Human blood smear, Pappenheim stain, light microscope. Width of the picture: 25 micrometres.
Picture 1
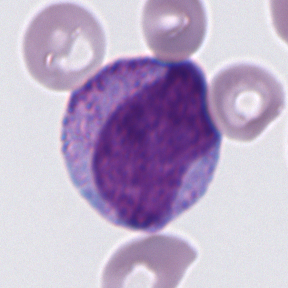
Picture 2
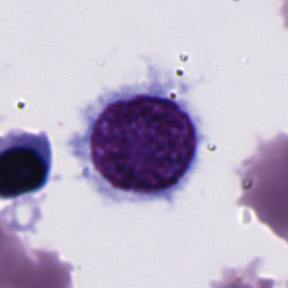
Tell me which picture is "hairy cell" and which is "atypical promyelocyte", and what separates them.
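Of the two, the atypical promyelocyte is shown in picture 1 and the hairy cell in picture 2. The atypical promyelocyte has a round, smooth outline and is about 15 micrometres across, whereas the hairy cell is roughly round, with a ragged, fuzzy edge. Fine hair-like projections fringe the hairy cell's cytoplasm, extending furthest on the upper and left sides. Granules also set them apart: fine pink-purple granules are scattered through the cytoplasm of the atypical promyelocyte, while no distinct granules are visible in the hairy cell.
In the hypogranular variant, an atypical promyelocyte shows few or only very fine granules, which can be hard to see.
The hairy cell's cytoplasm is a pale greyish blue.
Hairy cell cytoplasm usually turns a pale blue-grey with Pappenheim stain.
No vacuoles are seen in the atypical promyelocyte, and red cells touch it at its top and right edges.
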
